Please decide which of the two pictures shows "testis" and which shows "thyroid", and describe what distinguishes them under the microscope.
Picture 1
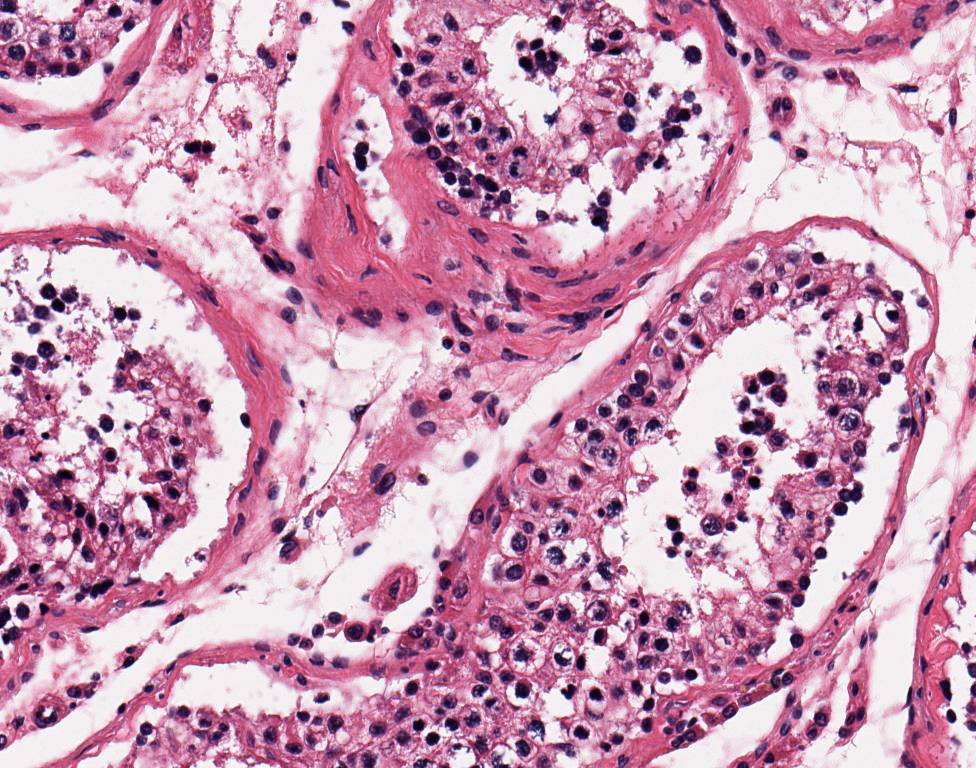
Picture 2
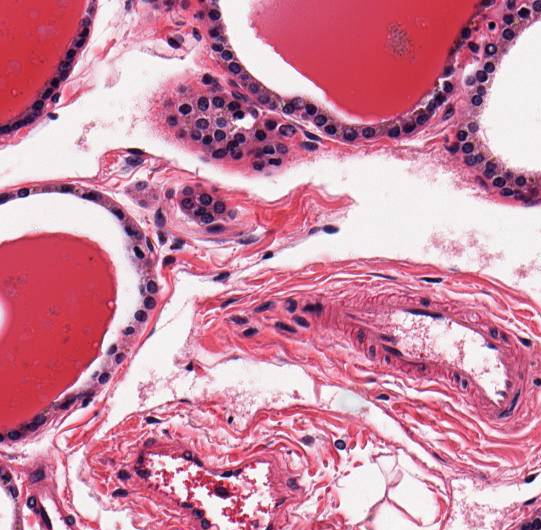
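So: picture 1 is the testis, picture 2 the thyroid. In picture 1, rounded tubules cut across are separated by interstitial bands. Their stratified lining runs several rounded cells deep from wall toward lumen, and their centres hold loose clusters of detached cells with very dark, dense nuclei. The follicles in picture 2 have a single layer of cuboidal cells with round, dark nuclei. Near top centre, a small cluster of such cells sits between follicles, without a colloid-filled lumen.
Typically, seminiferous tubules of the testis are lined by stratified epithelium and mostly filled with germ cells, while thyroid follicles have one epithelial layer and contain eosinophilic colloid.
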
